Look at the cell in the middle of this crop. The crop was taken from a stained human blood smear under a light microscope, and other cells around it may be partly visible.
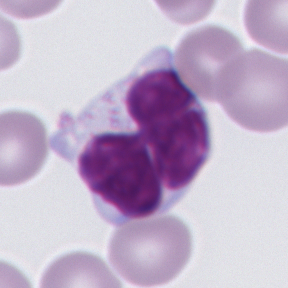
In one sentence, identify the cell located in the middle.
The middle position in this crop is taken by a large granular lymphocyte.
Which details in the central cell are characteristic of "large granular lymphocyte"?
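The cell is a large granular lymphocyte.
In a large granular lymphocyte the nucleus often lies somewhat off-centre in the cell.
That goes with what is seen here, where most of the cytoplasm lies on the upper-left side of the nucleus.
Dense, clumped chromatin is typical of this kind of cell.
In this example the chromatin stains dark purple. The cytoplasm is very pale greyish-blue, and the cell outline is angular and irregular rather than round.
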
